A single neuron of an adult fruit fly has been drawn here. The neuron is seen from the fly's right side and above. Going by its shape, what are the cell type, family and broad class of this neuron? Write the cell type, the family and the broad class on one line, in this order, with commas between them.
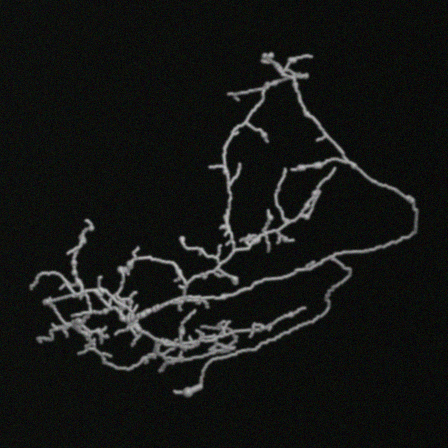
IN16B086, hemilineage 16B, nerve-cord intrinsic neuron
